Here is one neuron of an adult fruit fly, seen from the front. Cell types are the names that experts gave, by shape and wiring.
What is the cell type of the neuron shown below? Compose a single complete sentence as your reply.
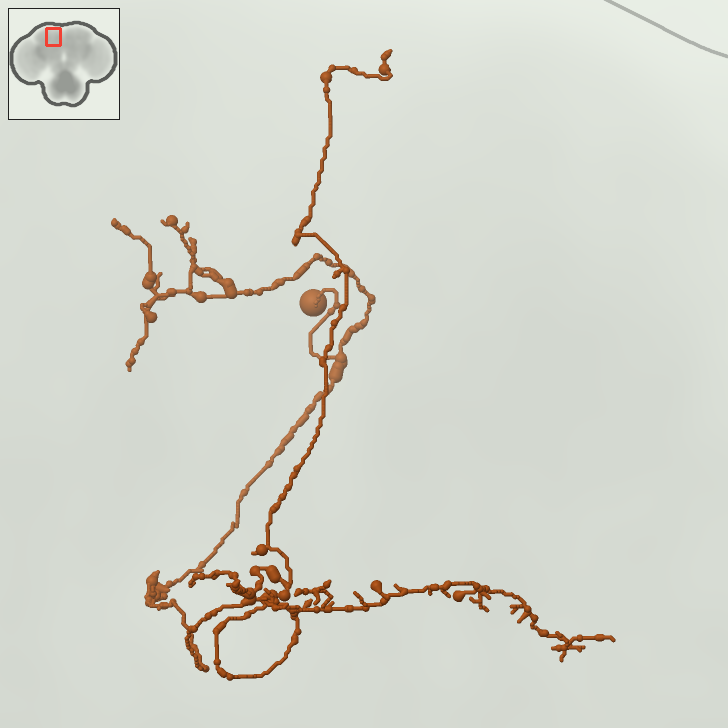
It is KCab-p that names the cell type of this neuron.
